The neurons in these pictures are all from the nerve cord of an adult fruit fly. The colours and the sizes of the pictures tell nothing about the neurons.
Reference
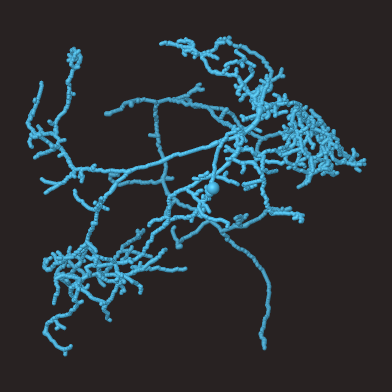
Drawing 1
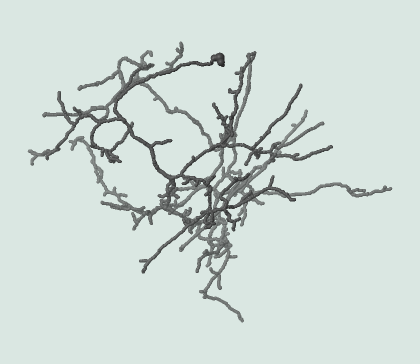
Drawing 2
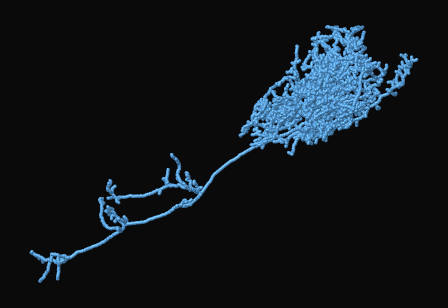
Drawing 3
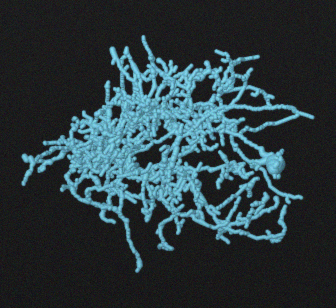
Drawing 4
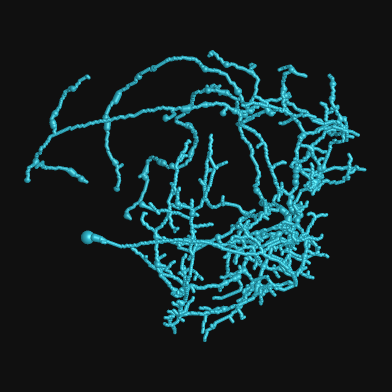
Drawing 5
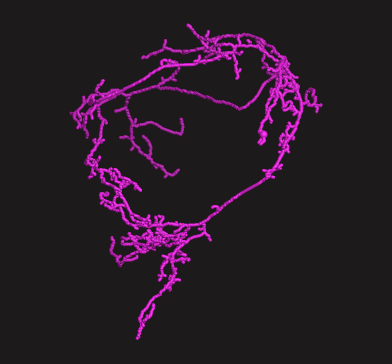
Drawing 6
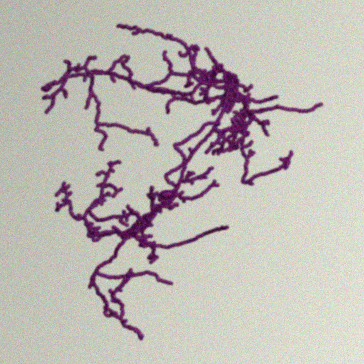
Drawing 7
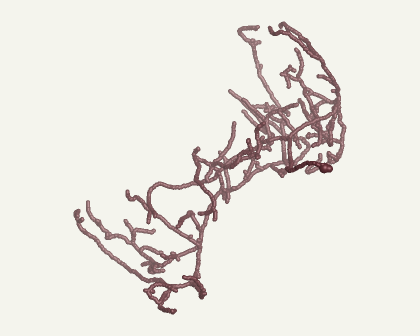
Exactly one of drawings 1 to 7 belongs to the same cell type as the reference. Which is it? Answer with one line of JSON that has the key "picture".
{"picture": 6}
